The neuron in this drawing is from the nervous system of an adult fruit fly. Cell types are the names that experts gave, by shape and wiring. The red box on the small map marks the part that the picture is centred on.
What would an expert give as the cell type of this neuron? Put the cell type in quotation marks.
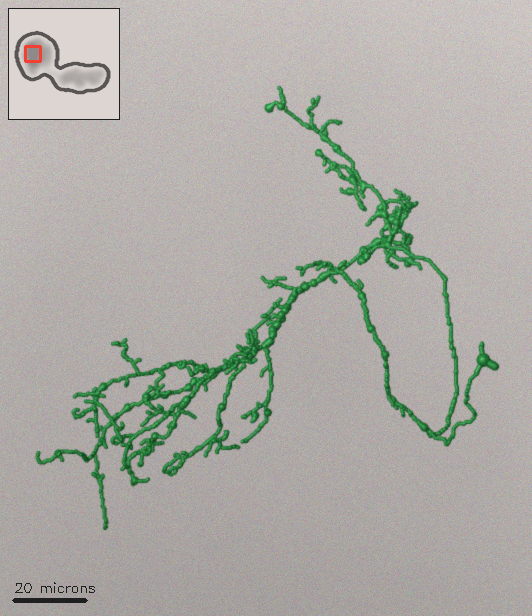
"PLP157"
